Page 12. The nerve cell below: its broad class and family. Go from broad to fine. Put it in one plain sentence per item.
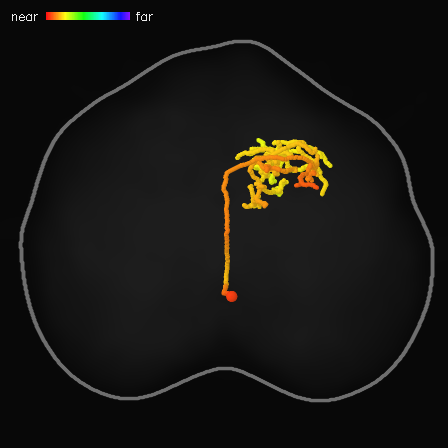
A nerve-cord intrinsic neuron of hemilineage 02A.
